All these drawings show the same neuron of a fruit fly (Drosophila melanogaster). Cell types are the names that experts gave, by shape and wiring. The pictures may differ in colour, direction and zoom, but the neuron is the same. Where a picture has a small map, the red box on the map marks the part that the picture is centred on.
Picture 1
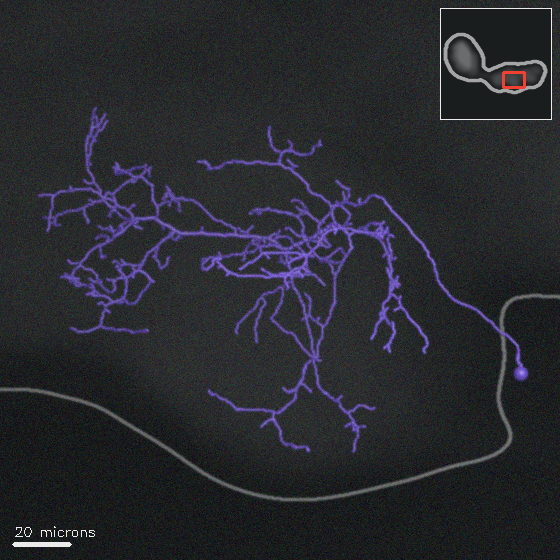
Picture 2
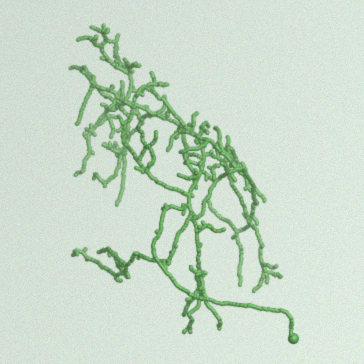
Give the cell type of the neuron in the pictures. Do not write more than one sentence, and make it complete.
By cell type, this neuron is classified as IN03A045.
